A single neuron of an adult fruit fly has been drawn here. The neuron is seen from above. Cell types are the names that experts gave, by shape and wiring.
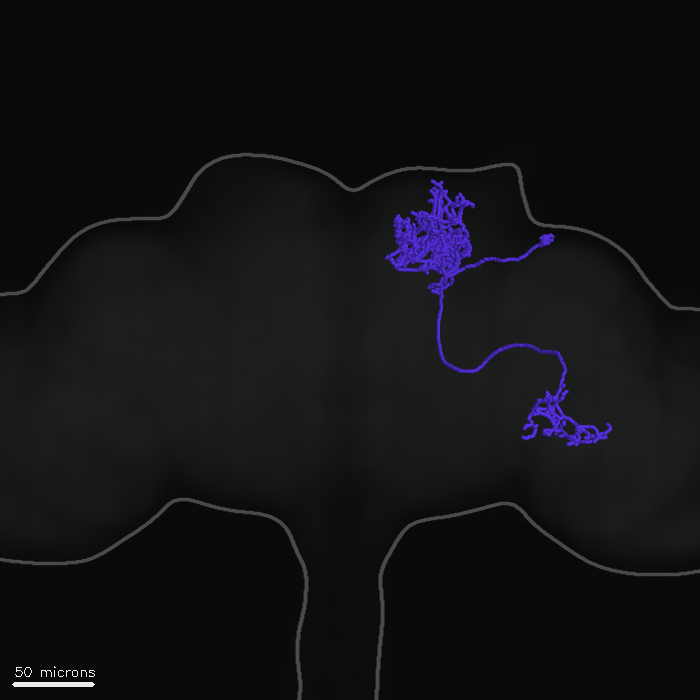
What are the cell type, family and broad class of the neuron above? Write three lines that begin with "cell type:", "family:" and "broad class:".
cell type: M_l2PNl23
family: hemilineage ALl1_ventral
broad class: central-brain intrinsic neuron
